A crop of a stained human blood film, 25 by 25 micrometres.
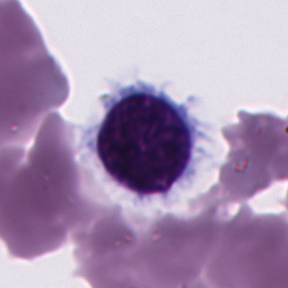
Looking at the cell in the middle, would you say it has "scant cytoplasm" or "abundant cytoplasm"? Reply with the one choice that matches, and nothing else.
Scant cytoplasm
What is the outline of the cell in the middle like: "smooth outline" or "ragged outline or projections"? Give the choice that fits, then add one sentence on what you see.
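Ragged outline or projections. Fine hair-like projections extend from the cell surface around most of its circumference.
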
